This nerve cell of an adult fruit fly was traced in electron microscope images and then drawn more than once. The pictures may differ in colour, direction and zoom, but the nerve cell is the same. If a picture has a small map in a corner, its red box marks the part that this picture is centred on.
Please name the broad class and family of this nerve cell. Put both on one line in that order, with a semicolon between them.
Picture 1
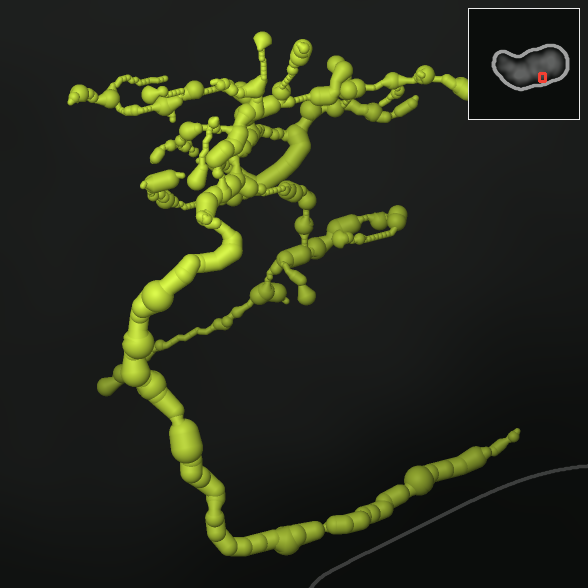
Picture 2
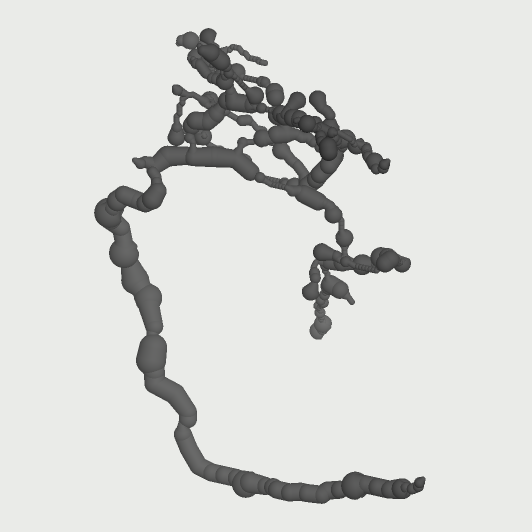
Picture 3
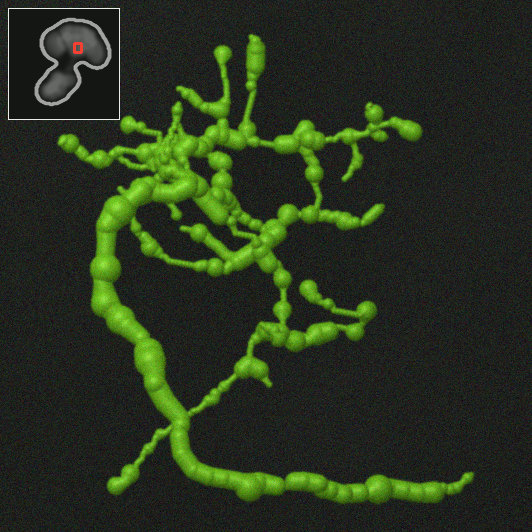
sensory neuron entering the brain; class mechanosensory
